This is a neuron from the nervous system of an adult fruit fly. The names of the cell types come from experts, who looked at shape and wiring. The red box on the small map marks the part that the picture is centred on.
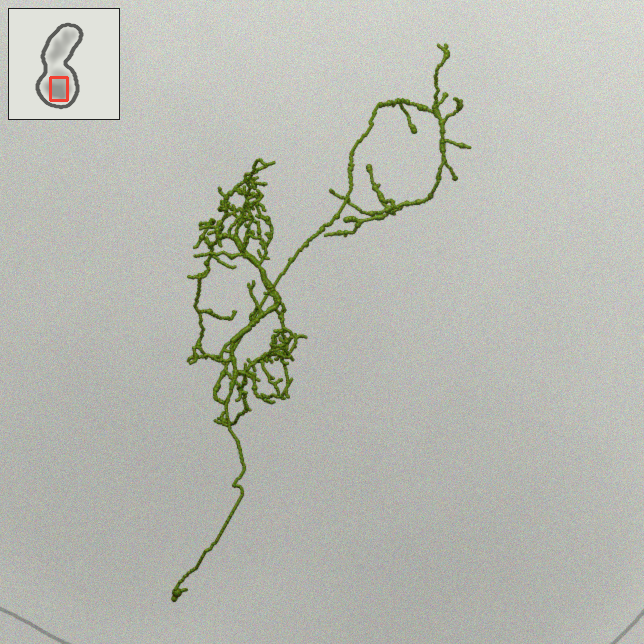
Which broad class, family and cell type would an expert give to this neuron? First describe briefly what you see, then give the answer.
The cell body can be seen at the lower left of the picture. Dozens of branch ends can be seen. Its broad class is central-brain intrinsic neuron. The family is hemilineage VLPl2_posterior. It is of cell type PLP059.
